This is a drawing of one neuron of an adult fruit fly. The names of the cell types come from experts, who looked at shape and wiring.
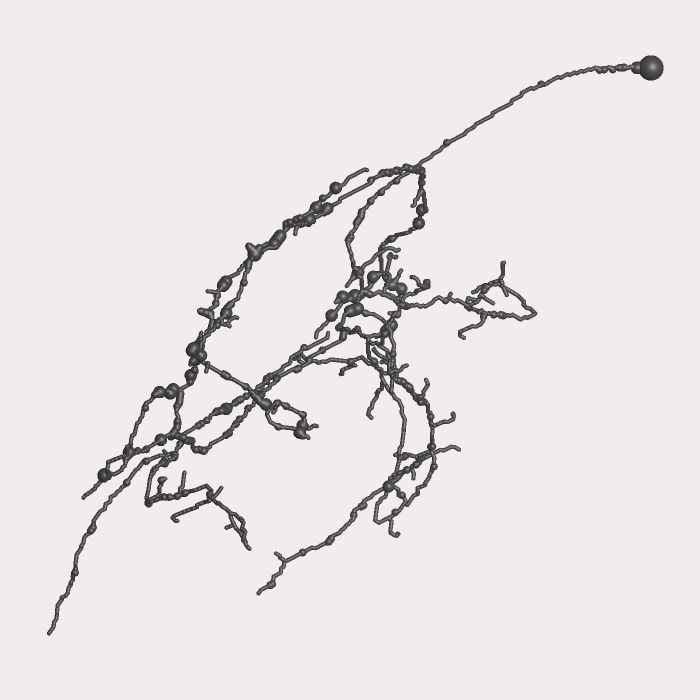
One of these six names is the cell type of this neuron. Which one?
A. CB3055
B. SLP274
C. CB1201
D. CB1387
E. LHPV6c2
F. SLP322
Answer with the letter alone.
F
